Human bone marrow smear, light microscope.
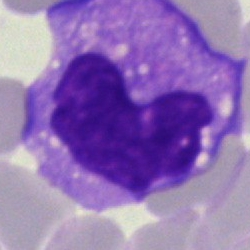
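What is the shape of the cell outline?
Irregular, with uneven, slightly angular edges rather than a smooth circle.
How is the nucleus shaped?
It is deeply indented from its upper edge, which gives it a folded, heart-like shape.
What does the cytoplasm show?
A pale greyish-lilac colour, with many small clear vacuoles scattered through it.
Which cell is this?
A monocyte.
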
